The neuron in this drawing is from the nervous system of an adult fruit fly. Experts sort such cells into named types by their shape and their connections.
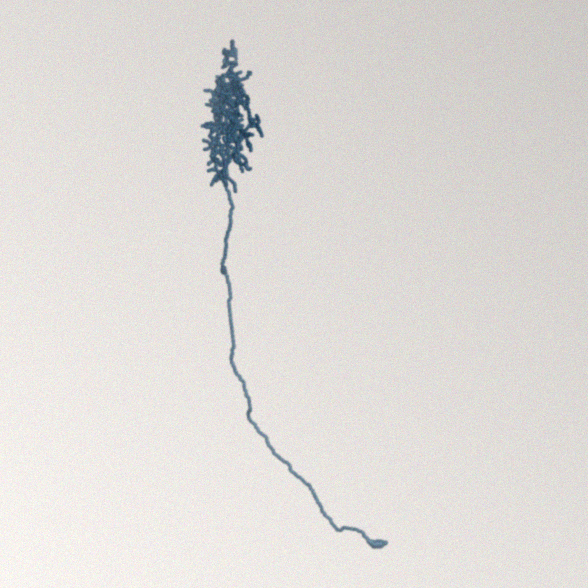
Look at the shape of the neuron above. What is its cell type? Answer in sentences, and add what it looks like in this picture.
Its cell type is Cm11a. This is an optic-lobe intrinsic neuron. The picture shows dozens of branch ends. In this view it is more than twice as tall as it is wide.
